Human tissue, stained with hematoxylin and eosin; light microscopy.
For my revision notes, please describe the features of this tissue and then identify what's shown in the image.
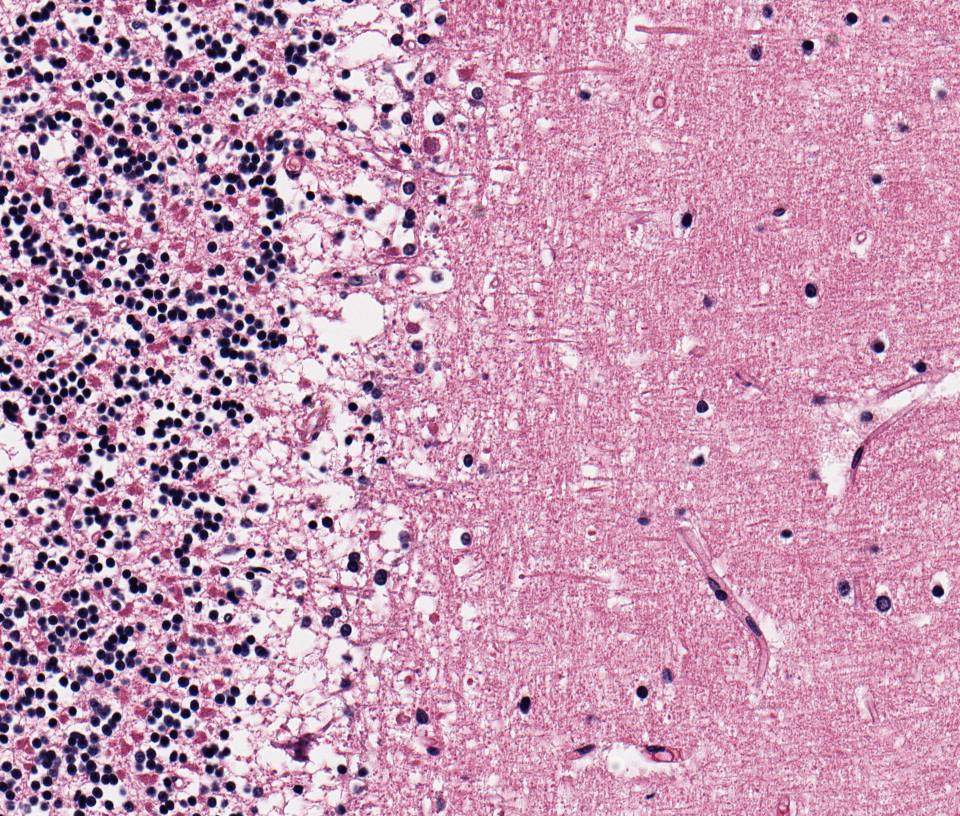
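Crowded on the left I notice small, round, dark nuclei with scant cytoplasm, small irregular pink islands between clusters. To the right, finely fibrillary eosinophilic neuropil holds only scattered single nuclei; thin capillaries with elongated nuclei run obliquely through the lower right. This is cerebellum.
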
